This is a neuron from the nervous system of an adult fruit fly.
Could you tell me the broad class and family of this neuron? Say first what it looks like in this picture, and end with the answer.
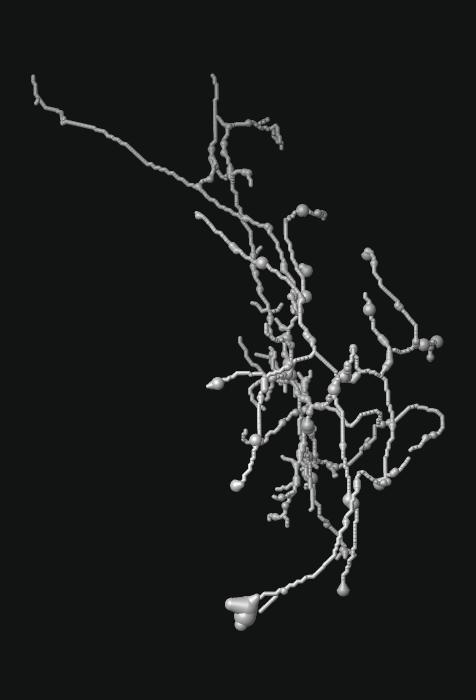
The cell body is at the bottom of the picture. Dozens of branch ends can be seen. It is a nerve-cord intrinsic neuron. Its family is hemilineage 01B.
